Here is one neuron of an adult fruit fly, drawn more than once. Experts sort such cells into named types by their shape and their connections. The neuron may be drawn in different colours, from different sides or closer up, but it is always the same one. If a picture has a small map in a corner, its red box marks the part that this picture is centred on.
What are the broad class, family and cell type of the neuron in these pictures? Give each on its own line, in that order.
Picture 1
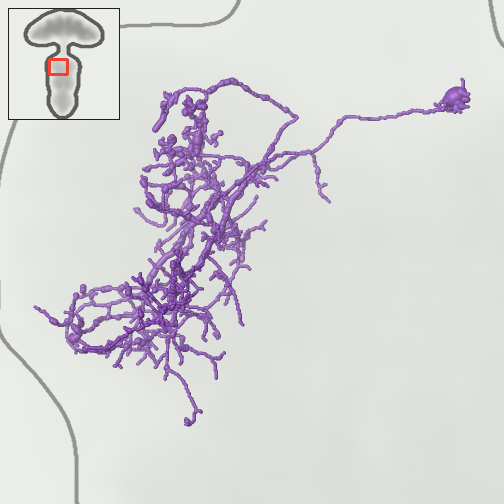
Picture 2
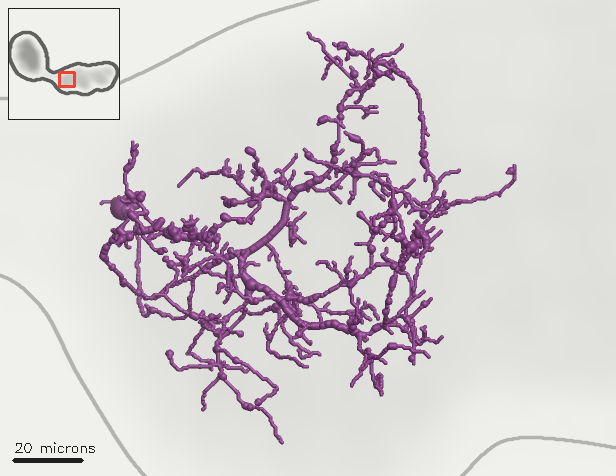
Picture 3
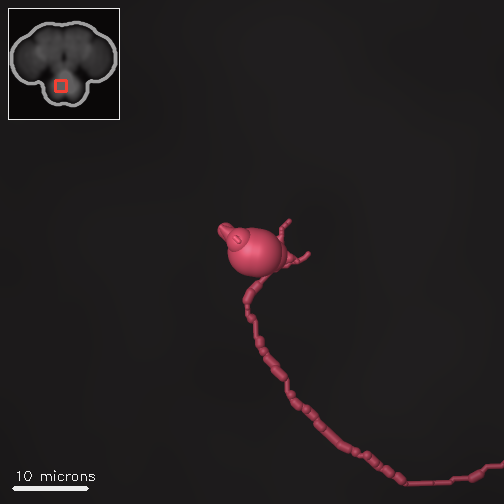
nerve-cord intrinsic neuron
hemilineage 01A
IN01A034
